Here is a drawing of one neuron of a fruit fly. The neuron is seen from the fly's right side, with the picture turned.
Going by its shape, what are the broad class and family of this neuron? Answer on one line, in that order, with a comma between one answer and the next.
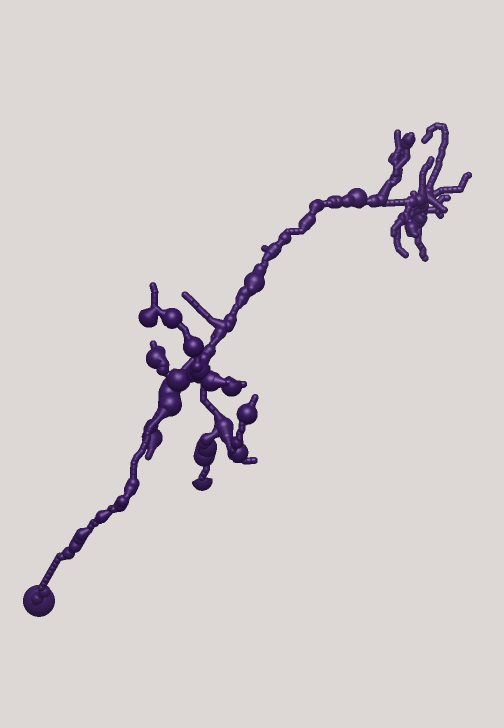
optic-lobe intrinsic neuron, Mi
